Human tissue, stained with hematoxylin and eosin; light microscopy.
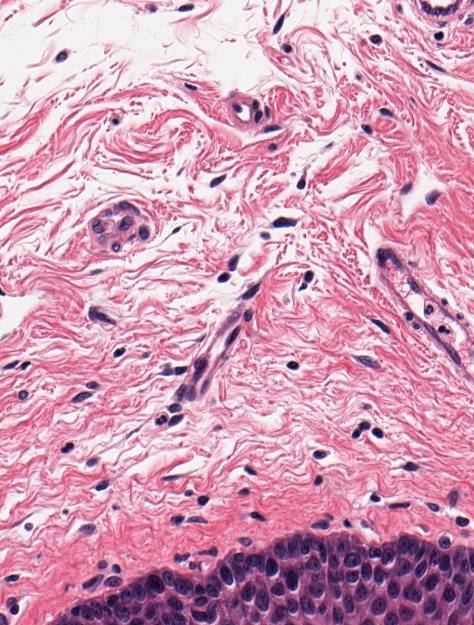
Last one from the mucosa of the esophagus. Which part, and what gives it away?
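This is loose connective tissue, with epithelium along the bottom edge. Its thin, wavy collagen fibres run in loose, irregularly oriented bundles, with scattered small, dark, spindle-shaped nuclei.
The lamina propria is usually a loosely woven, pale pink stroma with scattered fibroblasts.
The many fibre directions set it apart from the muscularis mucosae, whose smooth muscle usually forms compact, parallel bundles.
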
